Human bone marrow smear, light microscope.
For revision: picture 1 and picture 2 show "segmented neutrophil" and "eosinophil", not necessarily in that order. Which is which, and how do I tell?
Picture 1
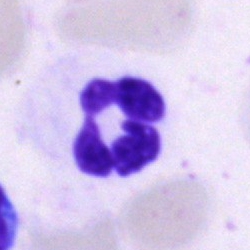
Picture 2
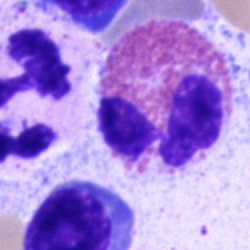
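Picture 1 is the segmented neutrophil; picture 2 is the eosinophil. In picture 1 the nucleus forms a ring of four lobes around a central hole as pale as the background. In picture 2 it is split into two separate lobes in the lower half of the cell.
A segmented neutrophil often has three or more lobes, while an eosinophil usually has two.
Then look at the cytoplasm: very pale and nearly colourless in picture 1, packed with coarse pinkish-red granules in picture 2, mostly above the nucleus.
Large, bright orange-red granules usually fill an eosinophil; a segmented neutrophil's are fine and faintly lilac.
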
